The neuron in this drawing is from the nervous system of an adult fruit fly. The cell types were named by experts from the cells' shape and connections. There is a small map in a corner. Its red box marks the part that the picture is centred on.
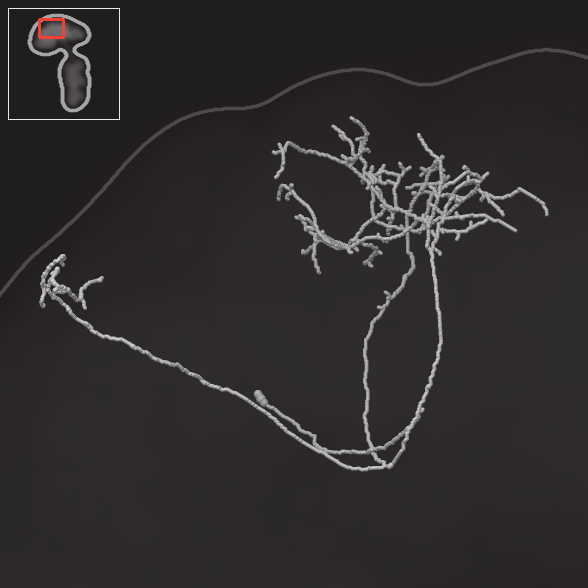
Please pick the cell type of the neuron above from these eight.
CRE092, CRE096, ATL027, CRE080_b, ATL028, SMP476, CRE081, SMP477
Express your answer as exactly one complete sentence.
The cell type name SMP477 applies to this neuron.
